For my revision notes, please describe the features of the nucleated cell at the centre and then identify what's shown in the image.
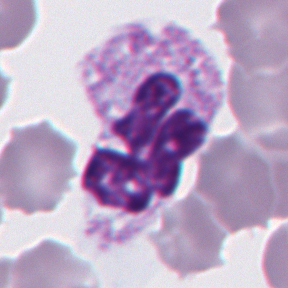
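The nucleus is divided into three lobes joined to one another, and no nucleoli can be seen in it. Fine pinkish-violet granules are scattered through the cytoplasm. The outline of the cell is irregular rather than round. Answer: segmented neutrophil.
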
